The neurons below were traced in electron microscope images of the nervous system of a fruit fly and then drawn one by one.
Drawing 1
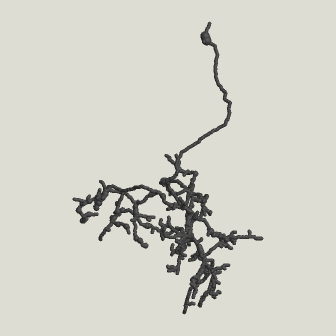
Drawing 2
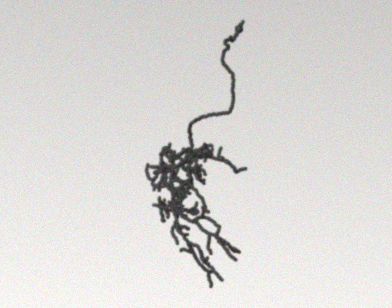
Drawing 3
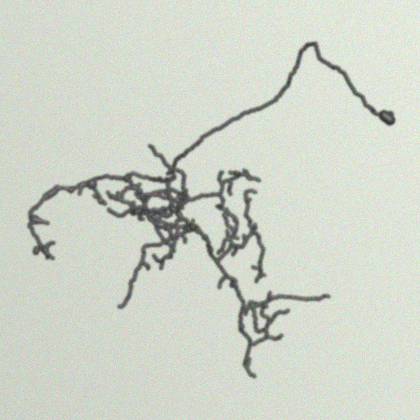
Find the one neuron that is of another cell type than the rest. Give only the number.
2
